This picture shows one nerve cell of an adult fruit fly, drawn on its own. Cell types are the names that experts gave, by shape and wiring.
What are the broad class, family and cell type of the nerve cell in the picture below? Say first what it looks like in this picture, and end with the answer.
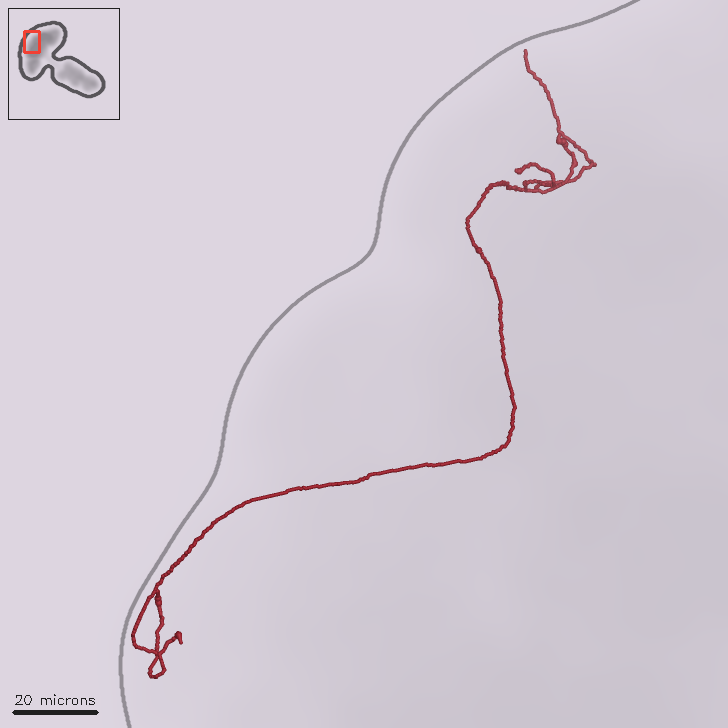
It lies in the brain. From top to bottom in the picture it spans about 150 microns. There are a dozen or fewer branch ends. It is a sensory neuron entering the brain. Its family is called class olfactory. The cell type is ORN_VA1d.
